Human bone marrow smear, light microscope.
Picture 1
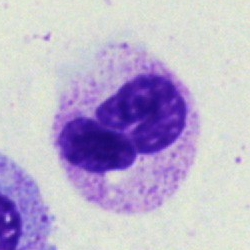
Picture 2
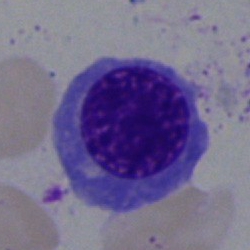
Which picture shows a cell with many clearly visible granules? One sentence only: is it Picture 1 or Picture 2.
The cell seen in picture 1 shows many visible granules in its cytoplasm.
